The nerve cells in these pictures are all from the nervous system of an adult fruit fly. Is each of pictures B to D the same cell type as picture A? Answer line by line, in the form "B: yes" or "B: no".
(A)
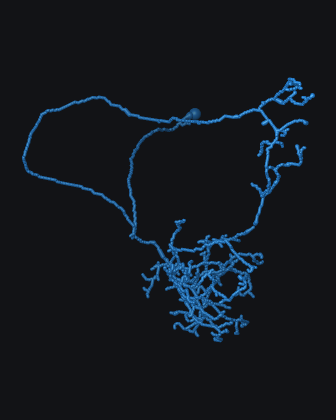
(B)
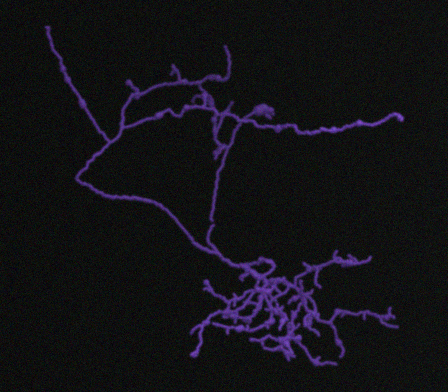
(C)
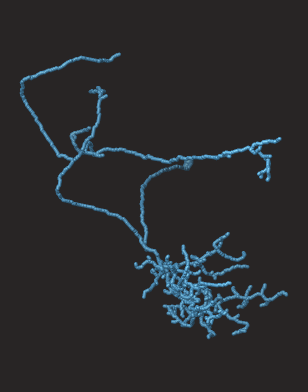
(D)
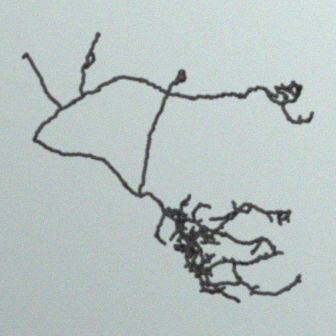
B: no
C: no
D: no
